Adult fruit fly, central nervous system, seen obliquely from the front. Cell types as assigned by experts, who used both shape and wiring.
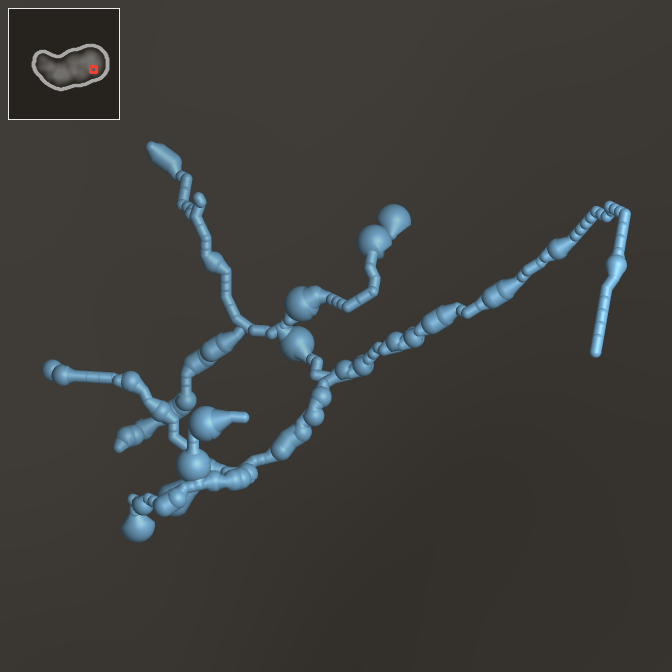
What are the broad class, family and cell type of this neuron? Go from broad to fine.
sensory neuron entering the brain; class olfactory; ORN_VL1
